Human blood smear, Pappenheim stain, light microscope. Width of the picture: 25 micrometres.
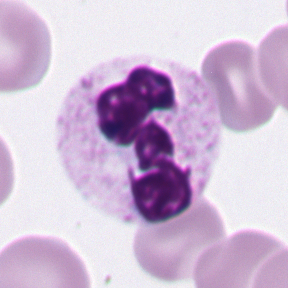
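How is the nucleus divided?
Into at least three separate lobes, chained from the cell's top down to its lower edge.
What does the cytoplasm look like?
Plentiful and very pale lilac-pink, with fine, small pink-violet granules scattered evenly.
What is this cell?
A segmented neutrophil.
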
